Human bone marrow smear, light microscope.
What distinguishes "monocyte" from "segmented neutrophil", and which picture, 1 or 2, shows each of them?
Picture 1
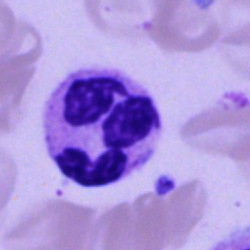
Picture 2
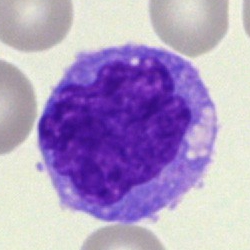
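Picture 1: segmented neutrophil. Picture 2: monocyte. Outline: round and smooth in picture 1; roughly round in picture 2. Chromatin: dark purple and coarsely clumped in picture 1; patchy and lacy in picture 2, not a uniform dark mass. Nucleus, picture 2: irregular, with folds and indentations along its edge, placed toward the left so that the cytoplasmic rim is wider on the right; no distinct nucleoli.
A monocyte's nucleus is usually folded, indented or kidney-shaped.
Cytoplasm, picture 2: a few small clear vacuoles on the right side.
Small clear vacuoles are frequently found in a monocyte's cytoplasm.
Picture 1: a small dark purple fragment lies just outside the lower right edge of the cell.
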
